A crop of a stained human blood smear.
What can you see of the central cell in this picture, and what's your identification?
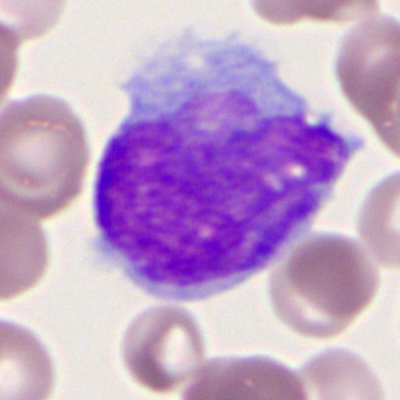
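You'll notice the outline is irregular rather than smoothly round. One unlobed nucleus fills most of the cell. The cytoplasm is pale blue, widest above the nucleus, and its upper edge is frayed into fine, ragged projections. So that's a monocyte.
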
